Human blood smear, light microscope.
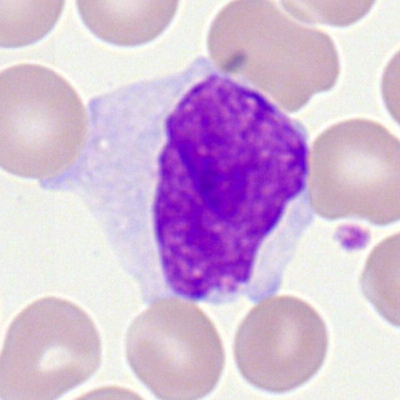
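Monocyte, centre of the stained blood smear. Nucleus irregular, creased by a fold down its middle; no distinct nucleolus. Cytoplasm abundant, pale grey-blue, without conspicuous granules.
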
